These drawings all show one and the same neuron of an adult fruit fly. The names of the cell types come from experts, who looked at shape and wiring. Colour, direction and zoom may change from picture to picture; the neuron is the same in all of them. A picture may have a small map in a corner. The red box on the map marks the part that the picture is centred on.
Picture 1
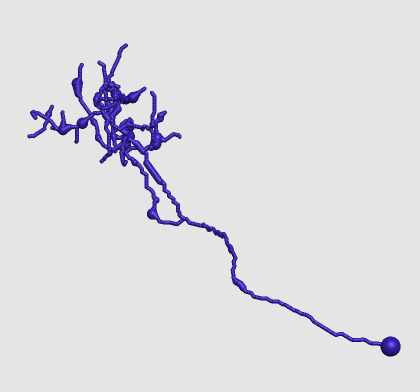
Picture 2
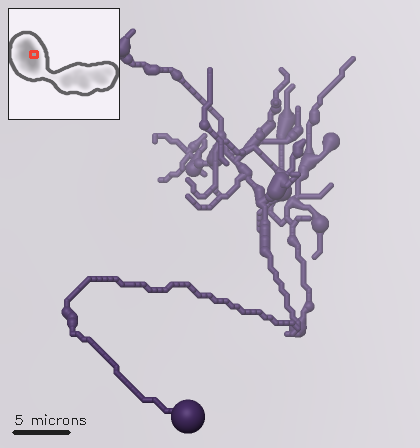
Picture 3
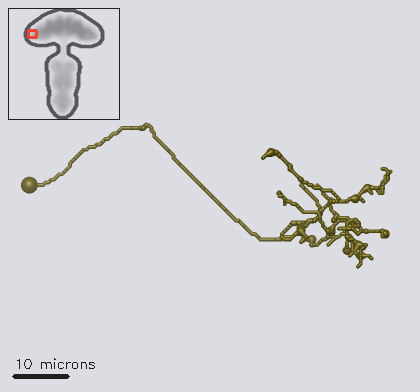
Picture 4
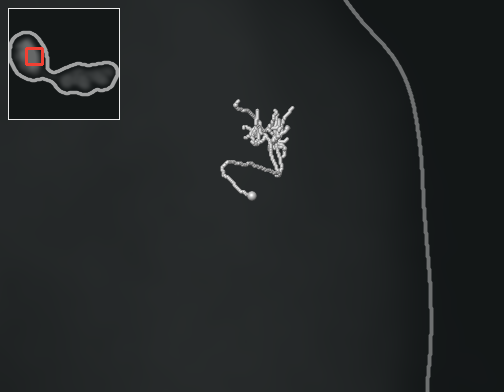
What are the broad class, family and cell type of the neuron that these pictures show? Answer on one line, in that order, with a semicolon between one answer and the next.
optic-lobe intrinsic neuron; Cm; Cm4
